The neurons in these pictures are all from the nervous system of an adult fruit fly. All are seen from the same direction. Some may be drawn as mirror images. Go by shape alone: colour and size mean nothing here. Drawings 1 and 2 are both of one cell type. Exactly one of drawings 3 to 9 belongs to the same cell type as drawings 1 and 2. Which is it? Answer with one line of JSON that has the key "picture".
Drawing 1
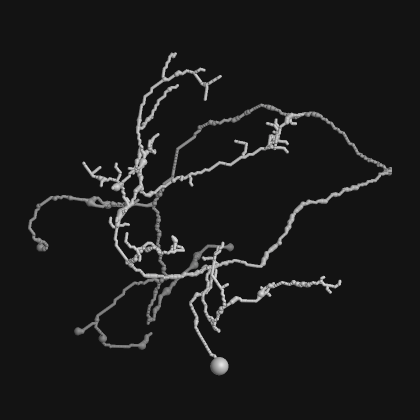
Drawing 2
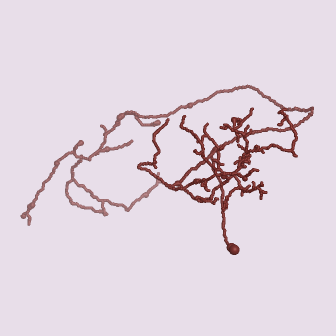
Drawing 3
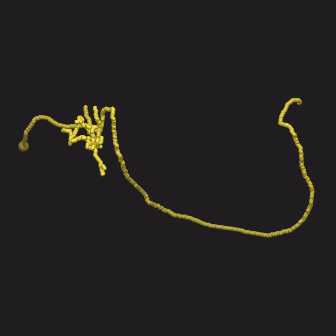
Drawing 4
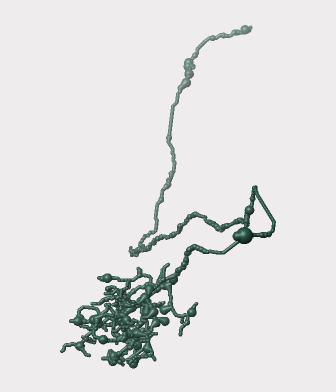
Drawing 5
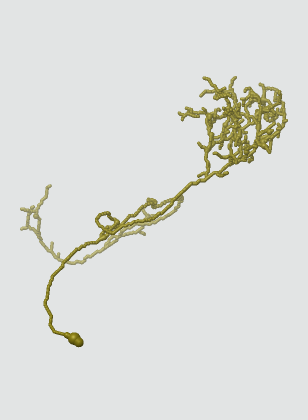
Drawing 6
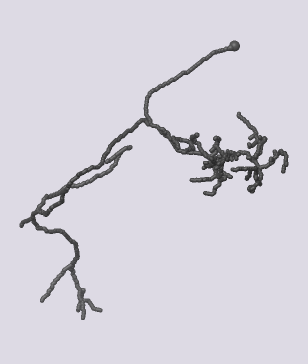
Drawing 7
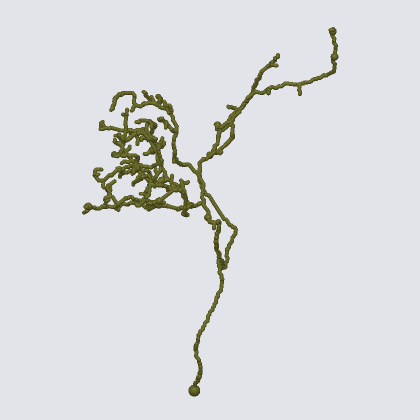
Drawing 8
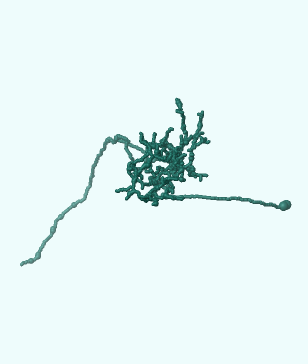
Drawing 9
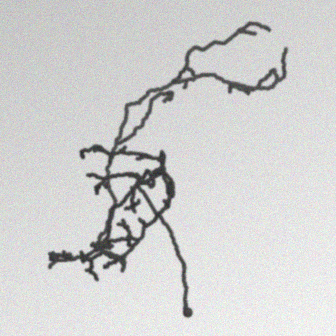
{"picture": 9}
